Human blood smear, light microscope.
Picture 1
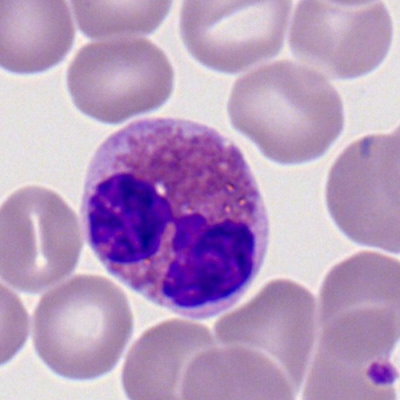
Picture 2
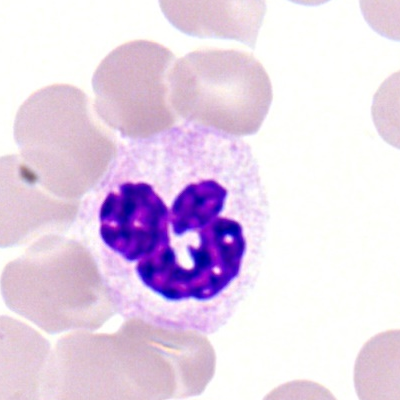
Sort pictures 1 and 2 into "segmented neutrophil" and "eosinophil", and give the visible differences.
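The eosinophil is in picture 1, the segmented neutrophil in picture 2. The quickest way to tell them apart is the granules: the eosinophil's cytoplasm is packed with coarse pinkish-orange ones, whereas the neutrophil has fine, small lilac granules scattered through abundant pale pinkish-lilac cytoplasm.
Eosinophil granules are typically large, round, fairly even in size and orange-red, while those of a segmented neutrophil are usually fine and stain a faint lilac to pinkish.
In the eosinophil, you can see the nuclear lobes on the left side and at the lower right of the cell.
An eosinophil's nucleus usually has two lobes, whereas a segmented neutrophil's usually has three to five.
Otherwise they look much alike: both have a smooth outline, round to slightly oval in picture 1 and roughly round in picture 2, both have dark purple, coarsely clumped chromatin, and neither shows nucleoli.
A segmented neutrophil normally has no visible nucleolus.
Two smaller points: the eosinophil's surface has no projections, and the neutrophil's cytoplasm has no vacuoles.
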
